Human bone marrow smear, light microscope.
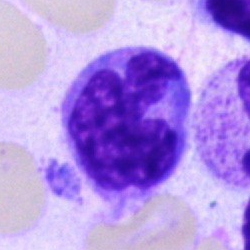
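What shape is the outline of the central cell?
Roughly round, with a smooth edge.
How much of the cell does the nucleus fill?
Most of it; the cytoplasm is only a narrow rim around it.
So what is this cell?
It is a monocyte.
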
